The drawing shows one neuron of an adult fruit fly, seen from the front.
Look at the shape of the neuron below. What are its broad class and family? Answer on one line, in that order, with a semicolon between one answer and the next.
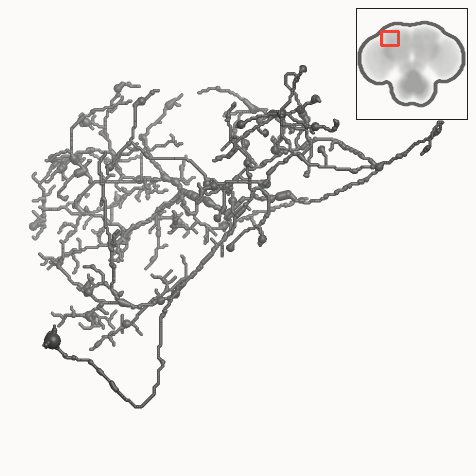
central-brain intrinsic neuron; hemilineage LHa1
